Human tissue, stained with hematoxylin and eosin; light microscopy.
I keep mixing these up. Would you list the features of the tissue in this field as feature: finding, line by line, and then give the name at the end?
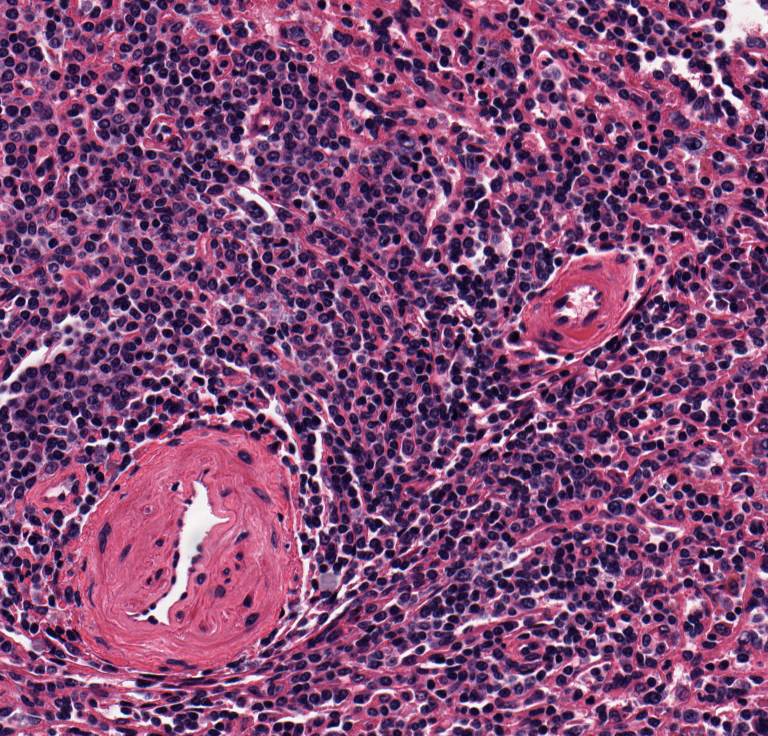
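Cells: mostly lymphocyte-like, small round dark nuclei, scant cytoplasm
Vessel: lower-left one ringed by concentric cell layers
Strands: fine pink fibres running between cells throughout
Fat: no fat cells anywhere
Tissue: spleen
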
